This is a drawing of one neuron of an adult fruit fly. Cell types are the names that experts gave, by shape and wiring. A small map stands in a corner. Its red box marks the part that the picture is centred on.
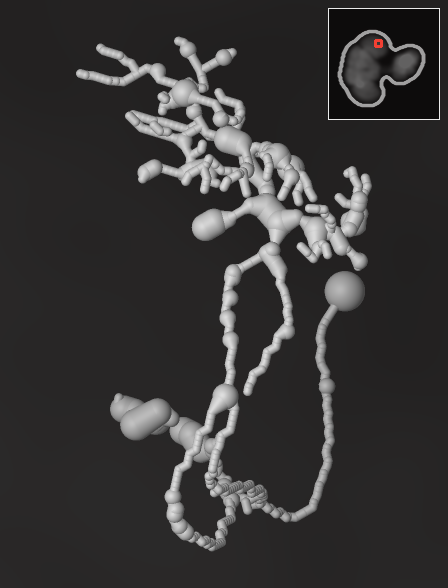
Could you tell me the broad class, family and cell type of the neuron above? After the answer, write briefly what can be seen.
It is an optic-lobe intrinsic neuron. The family is T. Its cell type is T4d. The cell body is on the right of the picture. In this view it is taller than it is wide.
